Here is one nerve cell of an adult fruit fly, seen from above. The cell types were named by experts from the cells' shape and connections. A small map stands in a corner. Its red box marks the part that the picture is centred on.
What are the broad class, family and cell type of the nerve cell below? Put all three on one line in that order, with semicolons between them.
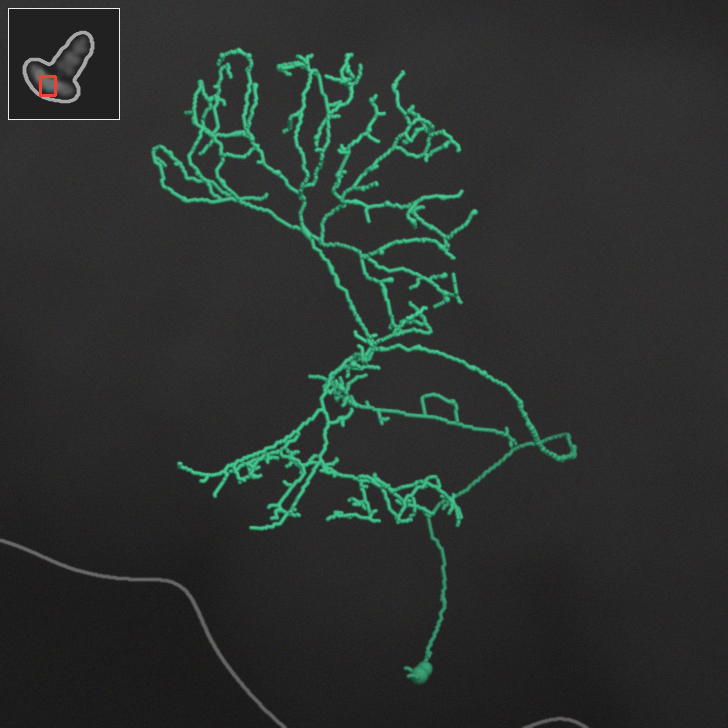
central-brain intrinsic neuron; hemilineage LALv1_dorsal; FB4F_a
